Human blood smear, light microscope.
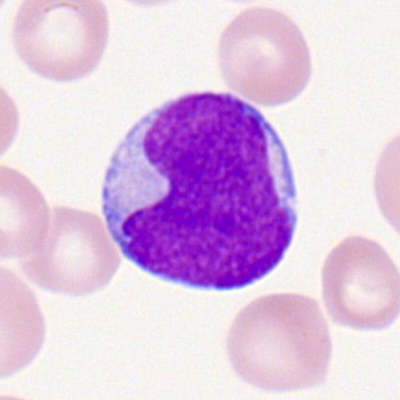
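Myeloblast, the central cell of a stained human blood smear under the light microscope. Its outline is roughly round with a smooth edge. The nucleus fills most of the cell and has one deep notch on its left side, giving it a kidney shape. No distinct nucleoli are visible in it.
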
